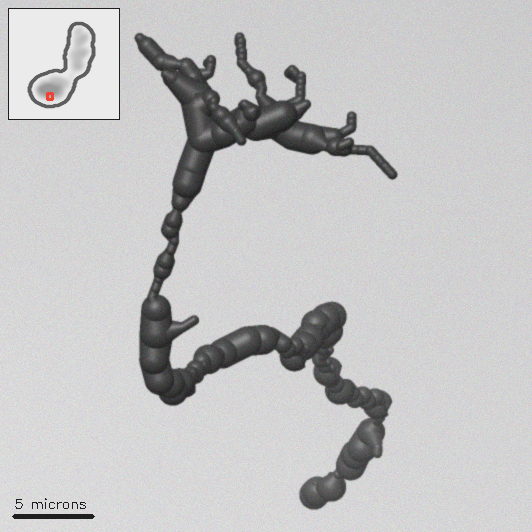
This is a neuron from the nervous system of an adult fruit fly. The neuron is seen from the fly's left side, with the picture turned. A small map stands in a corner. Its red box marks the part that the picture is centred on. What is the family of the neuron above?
L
